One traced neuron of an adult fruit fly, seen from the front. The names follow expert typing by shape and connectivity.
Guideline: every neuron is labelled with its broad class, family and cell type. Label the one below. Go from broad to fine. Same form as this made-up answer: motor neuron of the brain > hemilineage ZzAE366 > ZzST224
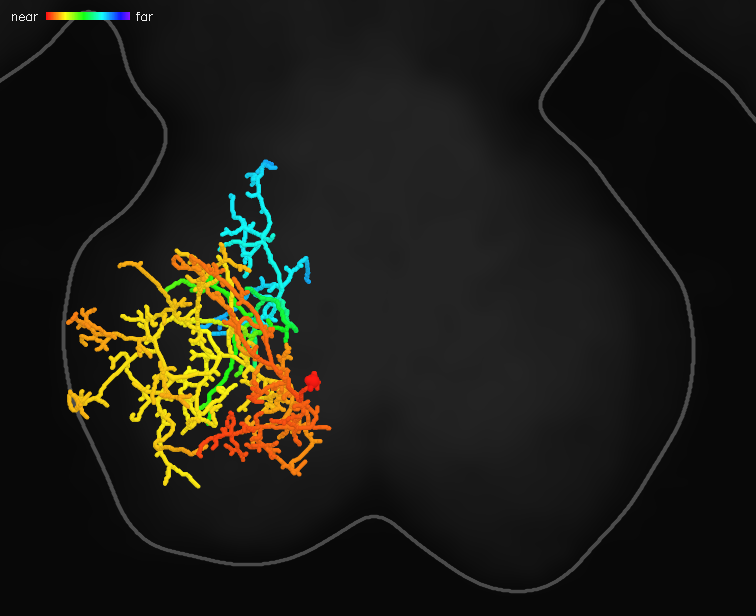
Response: nerve-cord intrinsic neuron > hemilineage 07B > IN07B014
